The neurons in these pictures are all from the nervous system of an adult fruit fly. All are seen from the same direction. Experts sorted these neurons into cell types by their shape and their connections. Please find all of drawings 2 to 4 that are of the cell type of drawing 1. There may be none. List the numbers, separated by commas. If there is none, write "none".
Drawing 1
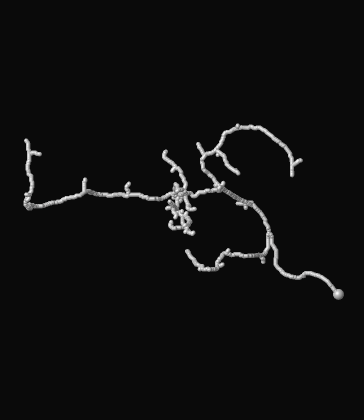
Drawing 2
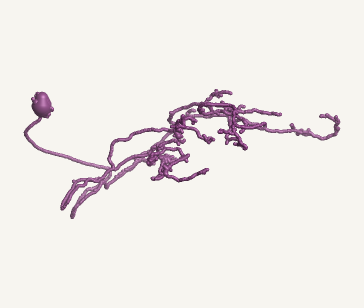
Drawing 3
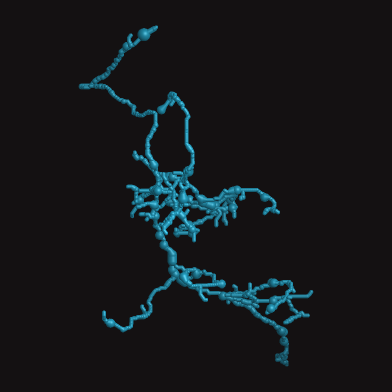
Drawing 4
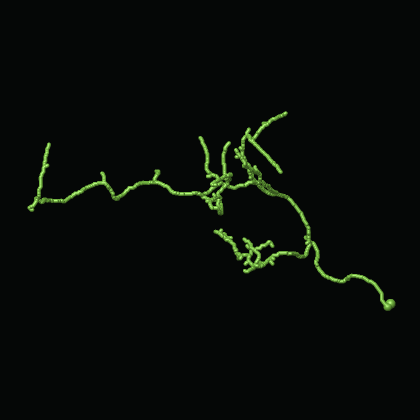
4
